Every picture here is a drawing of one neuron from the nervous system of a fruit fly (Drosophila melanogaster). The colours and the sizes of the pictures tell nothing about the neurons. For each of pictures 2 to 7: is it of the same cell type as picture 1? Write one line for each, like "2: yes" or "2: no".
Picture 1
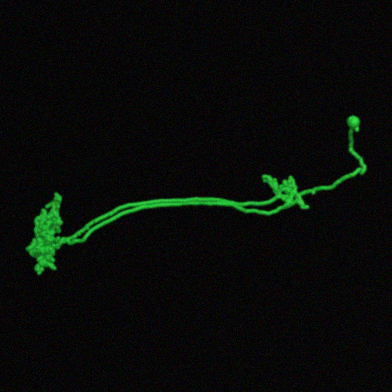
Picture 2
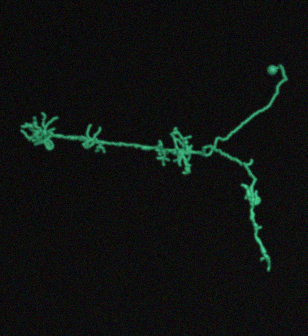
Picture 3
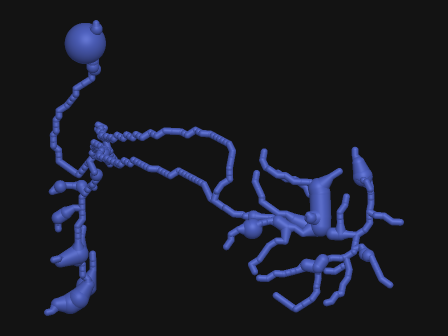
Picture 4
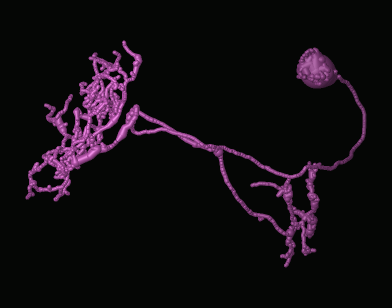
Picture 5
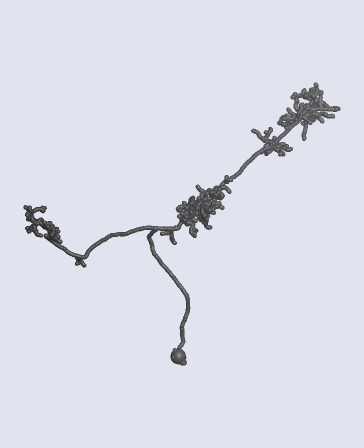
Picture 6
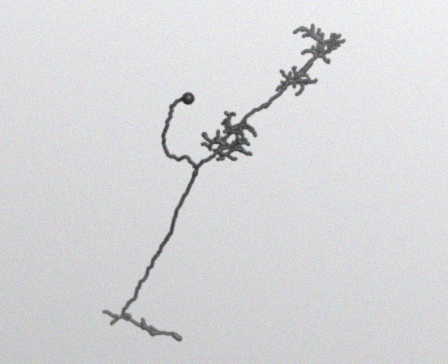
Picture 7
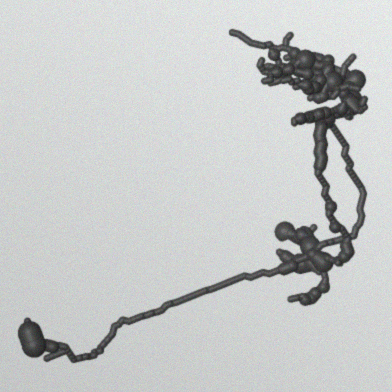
2: no
3: yes
4: yes
5: no
6: no
7: yes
